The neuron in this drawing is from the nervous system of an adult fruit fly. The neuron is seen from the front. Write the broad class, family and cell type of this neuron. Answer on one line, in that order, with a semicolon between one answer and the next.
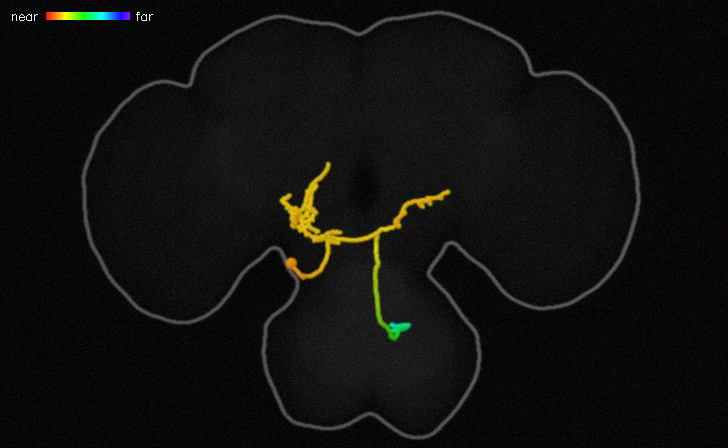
descending neuron; hemilineage LB7; DNge126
